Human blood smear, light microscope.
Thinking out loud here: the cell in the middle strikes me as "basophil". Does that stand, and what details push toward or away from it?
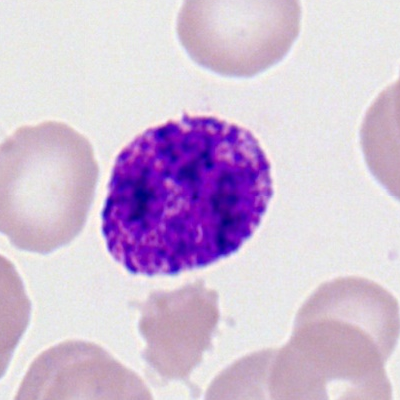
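The purple material in this cell is coarsely mottled, with darker clumps and paler pinkish spots.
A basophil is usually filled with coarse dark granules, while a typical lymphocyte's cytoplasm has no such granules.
So basophil fits, and that mottled texture speaks against lymphocyte.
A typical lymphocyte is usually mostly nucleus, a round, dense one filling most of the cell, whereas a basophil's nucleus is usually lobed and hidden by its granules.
Here no distinct rim of pale cytoplasm shows around the purple mass. The outline is roughly round, its edge finely irregular rather than smooth, and no nucleoli can be seen.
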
